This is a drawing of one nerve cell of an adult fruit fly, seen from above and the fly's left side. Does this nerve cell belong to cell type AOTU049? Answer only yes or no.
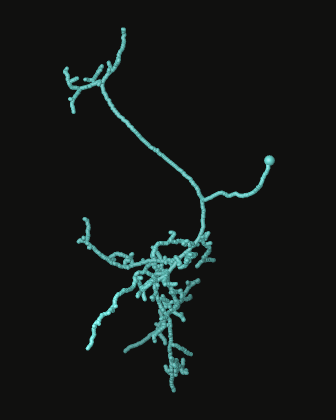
yes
